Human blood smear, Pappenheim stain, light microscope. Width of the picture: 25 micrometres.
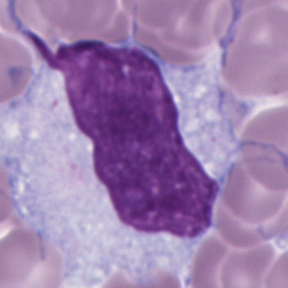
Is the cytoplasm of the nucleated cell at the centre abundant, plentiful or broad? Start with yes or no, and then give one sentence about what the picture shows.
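Yes. The cytoplasm is abundant and pale blue-grey.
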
